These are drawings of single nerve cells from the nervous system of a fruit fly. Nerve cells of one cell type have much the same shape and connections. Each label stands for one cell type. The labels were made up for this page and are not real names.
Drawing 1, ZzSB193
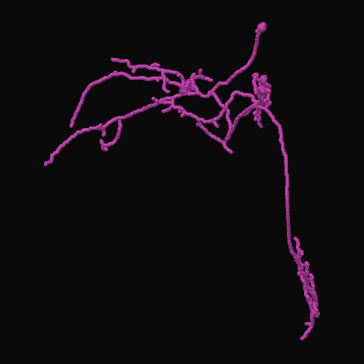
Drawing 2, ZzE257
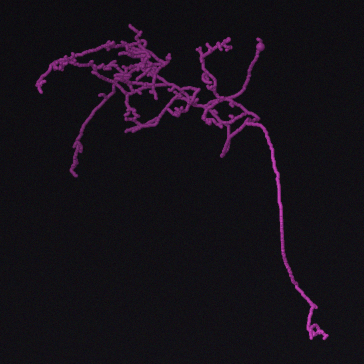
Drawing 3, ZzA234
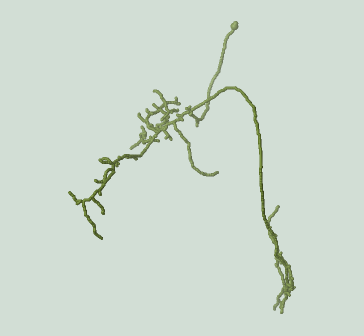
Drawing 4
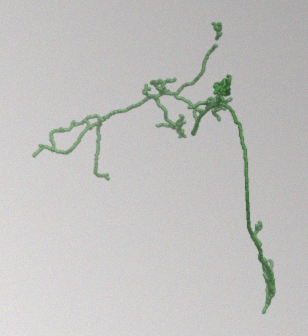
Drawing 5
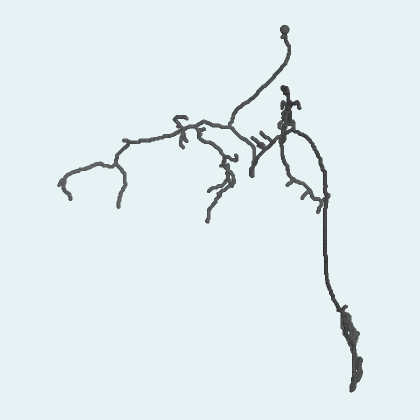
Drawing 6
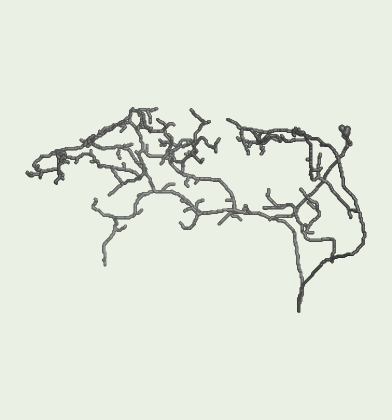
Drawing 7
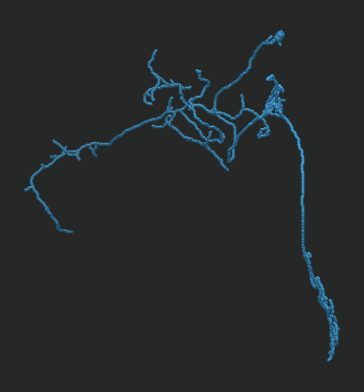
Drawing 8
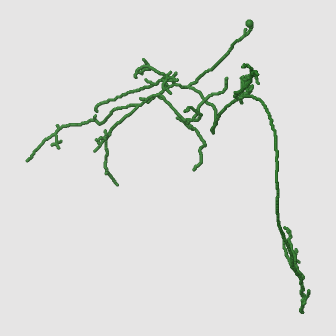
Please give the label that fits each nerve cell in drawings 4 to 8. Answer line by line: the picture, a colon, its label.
4: ZzSB193
5: ZzSB193
6: ZzE257
7: ZzSB193
8: ZzSB193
